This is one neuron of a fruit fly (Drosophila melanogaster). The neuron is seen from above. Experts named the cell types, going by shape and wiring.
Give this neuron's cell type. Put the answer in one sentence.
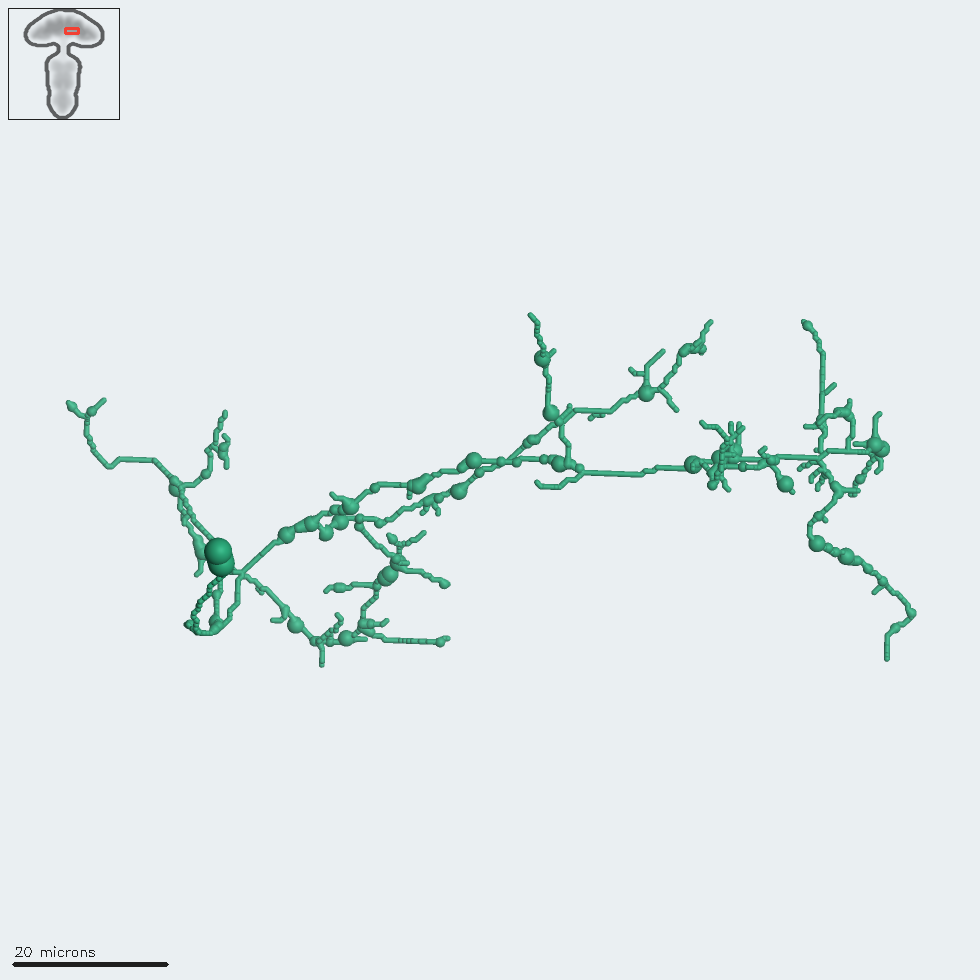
The cell type is CL231.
